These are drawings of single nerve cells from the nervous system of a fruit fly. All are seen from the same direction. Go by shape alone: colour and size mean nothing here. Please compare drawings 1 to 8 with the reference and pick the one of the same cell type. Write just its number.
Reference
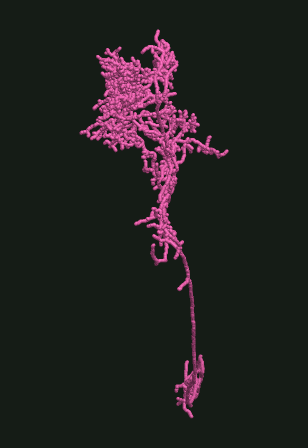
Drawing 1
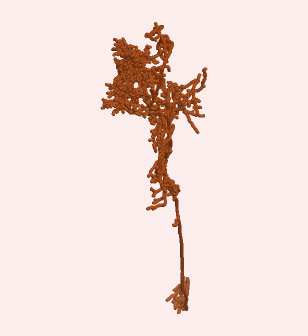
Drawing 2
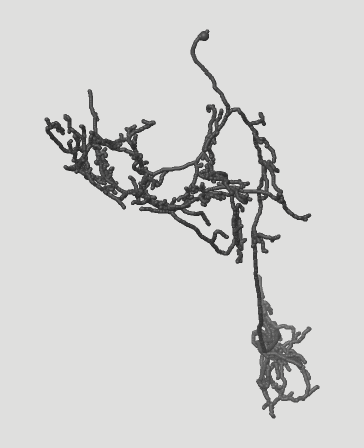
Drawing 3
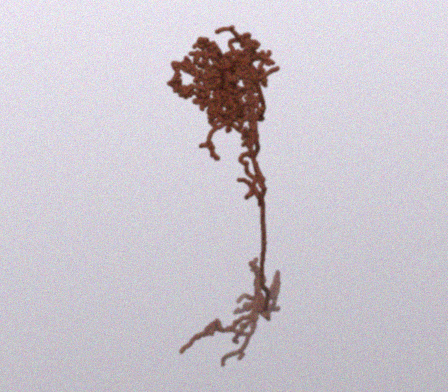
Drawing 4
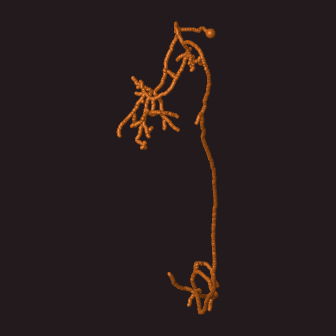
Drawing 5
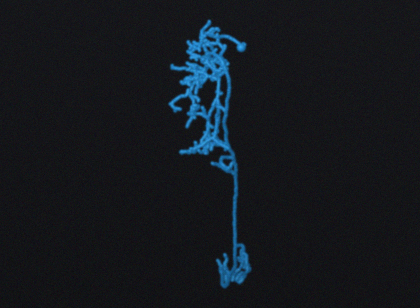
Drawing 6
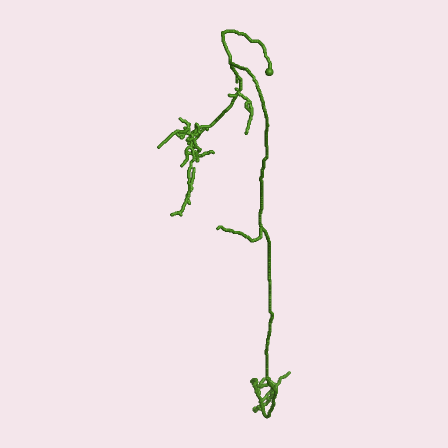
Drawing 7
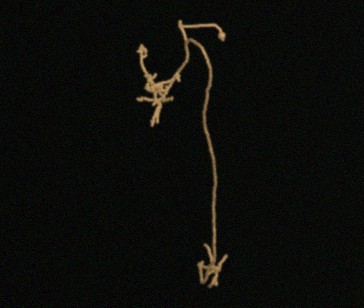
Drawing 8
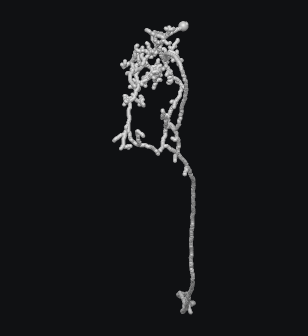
1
